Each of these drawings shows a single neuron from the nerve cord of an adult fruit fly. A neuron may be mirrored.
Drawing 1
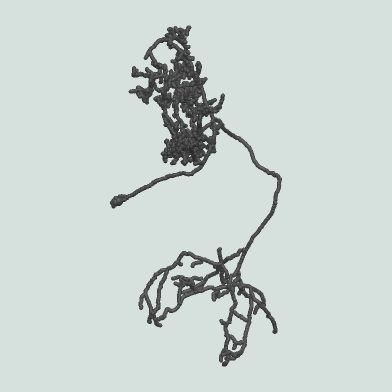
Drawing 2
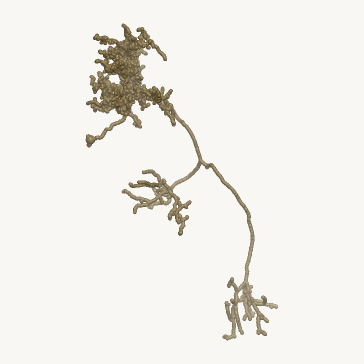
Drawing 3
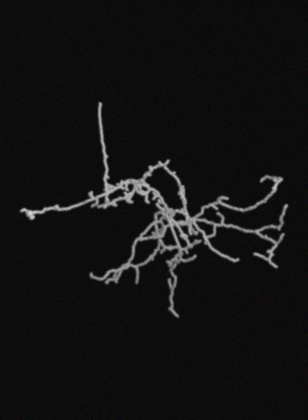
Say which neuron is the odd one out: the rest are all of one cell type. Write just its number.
3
